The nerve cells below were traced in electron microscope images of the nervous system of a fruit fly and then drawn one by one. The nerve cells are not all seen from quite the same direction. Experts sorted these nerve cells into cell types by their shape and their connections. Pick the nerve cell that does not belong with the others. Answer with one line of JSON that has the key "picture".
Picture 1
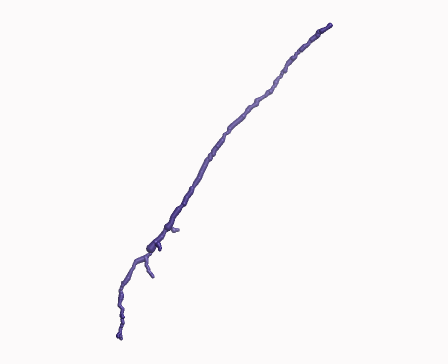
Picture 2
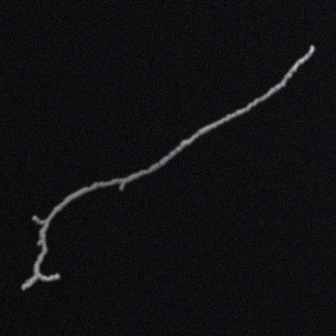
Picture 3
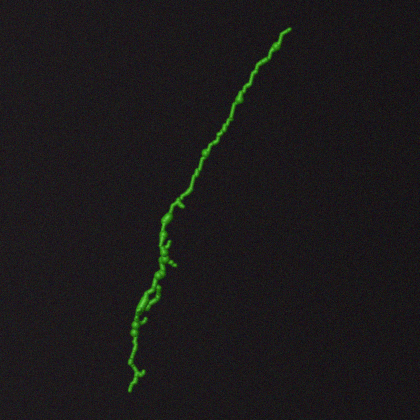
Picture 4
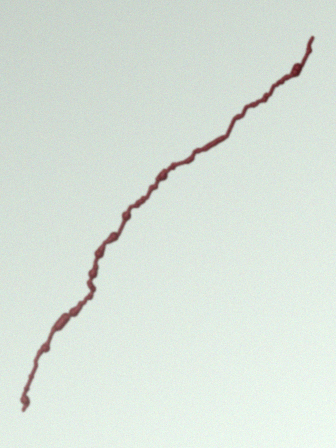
{"picture": 2}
